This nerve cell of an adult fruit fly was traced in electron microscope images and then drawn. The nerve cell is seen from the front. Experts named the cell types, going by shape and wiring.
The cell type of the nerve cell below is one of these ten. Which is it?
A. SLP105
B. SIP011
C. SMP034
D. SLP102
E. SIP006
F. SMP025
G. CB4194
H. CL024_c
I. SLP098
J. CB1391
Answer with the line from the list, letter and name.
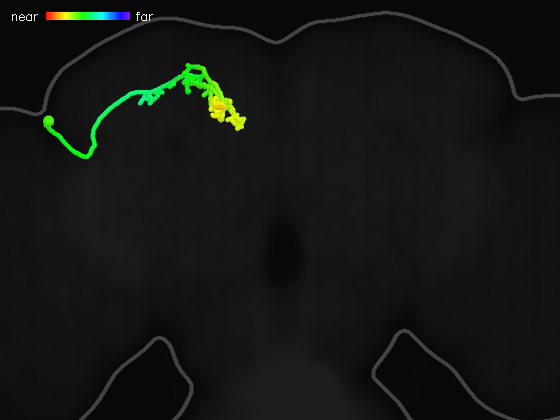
B. SIP011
